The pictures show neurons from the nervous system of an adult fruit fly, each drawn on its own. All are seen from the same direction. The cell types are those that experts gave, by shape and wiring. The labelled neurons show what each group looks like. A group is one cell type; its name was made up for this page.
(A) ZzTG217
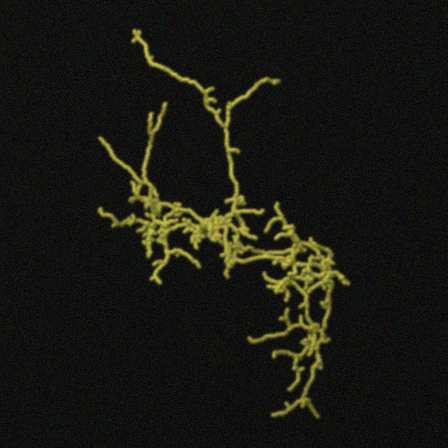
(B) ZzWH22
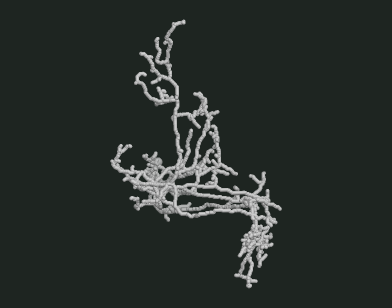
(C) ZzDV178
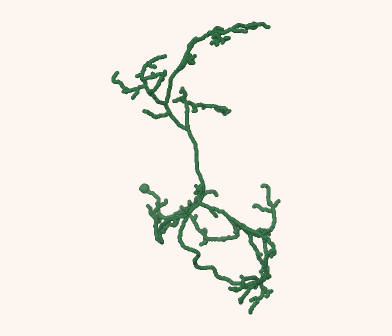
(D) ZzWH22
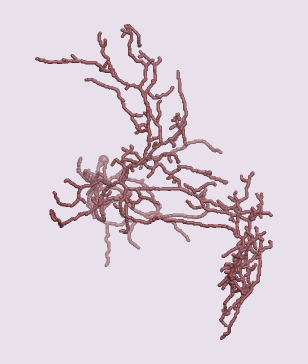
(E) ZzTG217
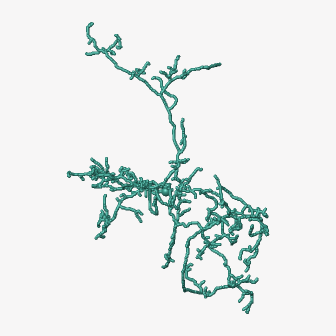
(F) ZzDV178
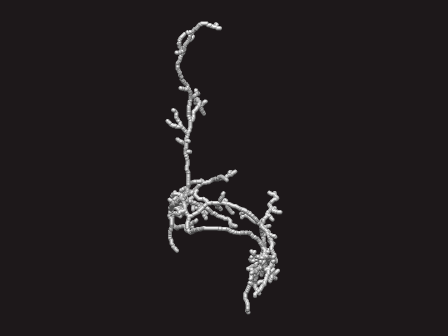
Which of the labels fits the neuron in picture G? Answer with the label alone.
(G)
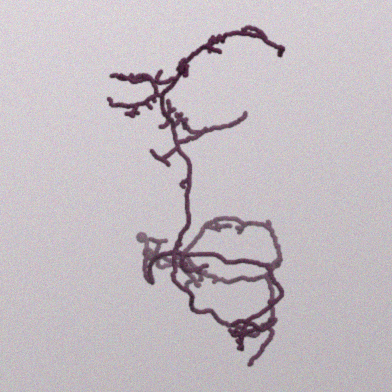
ZzDV178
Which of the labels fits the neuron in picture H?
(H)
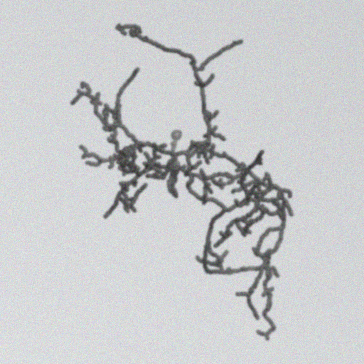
ZzTG217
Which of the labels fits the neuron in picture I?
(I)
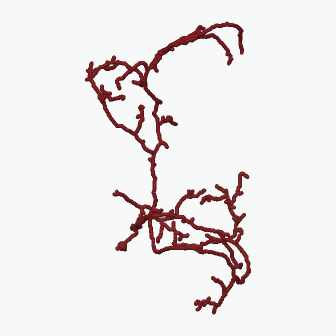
ZzDV178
